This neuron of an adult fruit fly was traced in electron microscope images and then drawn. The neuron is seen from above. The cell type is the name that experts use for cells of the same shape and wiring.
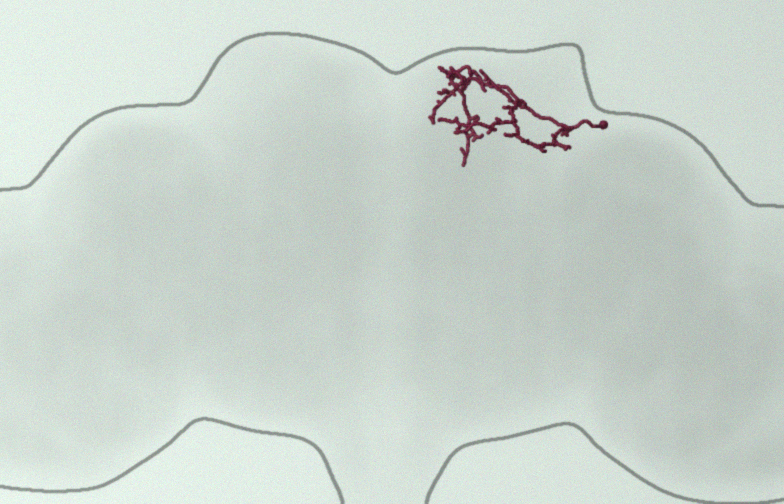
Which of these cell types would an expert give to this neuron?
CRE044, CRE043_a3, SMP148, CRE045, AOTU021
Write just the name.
AOTU021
